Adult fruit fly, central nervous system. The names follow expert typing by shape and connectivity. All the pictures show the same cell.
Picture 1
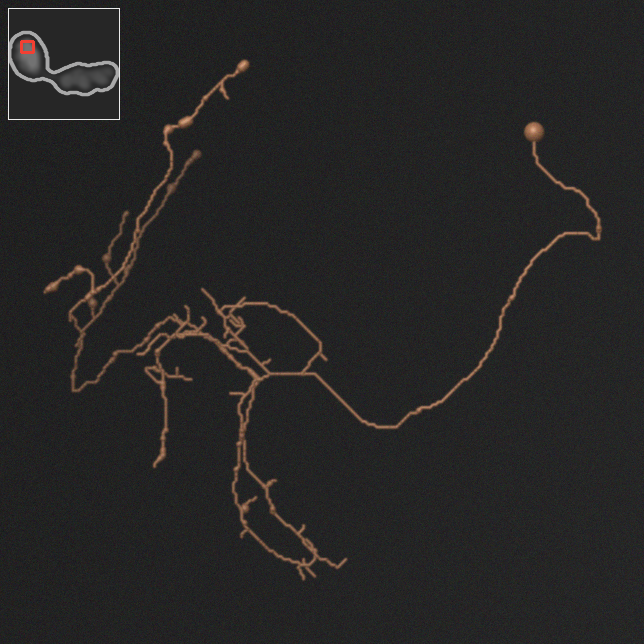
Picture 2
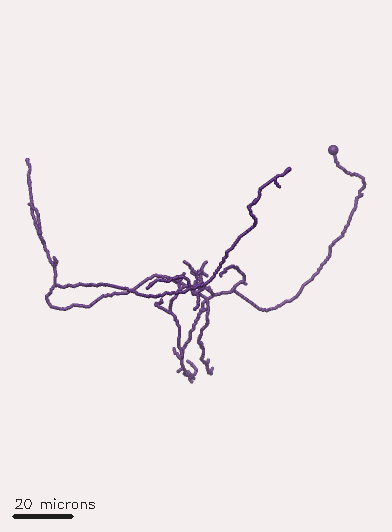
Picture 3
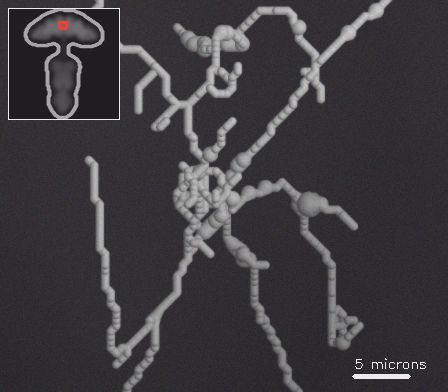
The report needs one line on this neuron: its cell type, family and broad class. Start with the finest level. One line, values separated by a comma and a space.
FS3_b, class CX, central-brain intrinsic neuron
